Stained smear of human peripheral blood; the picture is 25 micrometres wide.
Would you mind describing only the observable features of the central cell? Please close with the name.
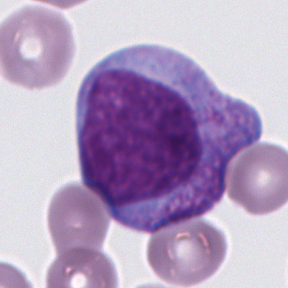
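On its right side, the central cell has a broad, rounded bulge, which makes its outline irregular. The nucleus sits off-centre, toward the left side of the cell. Through the cytoplasm lie scattered fine purplish-red granules, but no clear vacuoles. This is an atypical promyelocyte.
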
